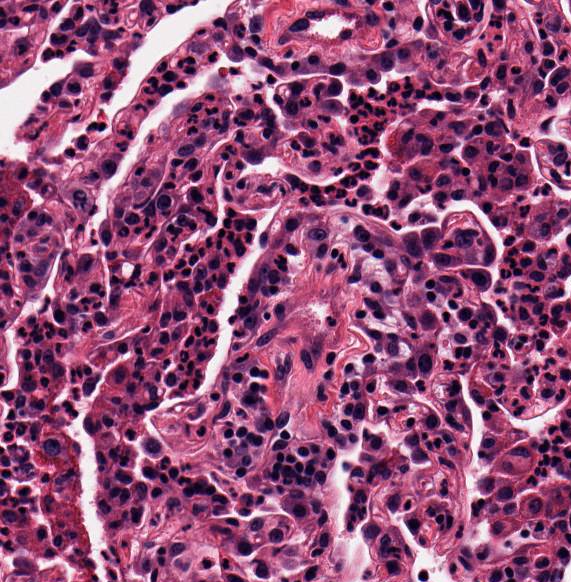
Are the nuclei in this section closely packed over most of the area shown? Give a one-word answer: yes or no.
Yes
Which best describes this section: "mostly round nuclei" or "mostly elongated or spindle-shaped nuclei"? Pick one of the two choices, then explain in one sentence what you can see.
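Mostly round nuclei. The lining cells have large round nuclei and a moderate rim of pink cytoplasm.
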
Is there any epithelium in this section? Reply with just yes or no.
Yes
